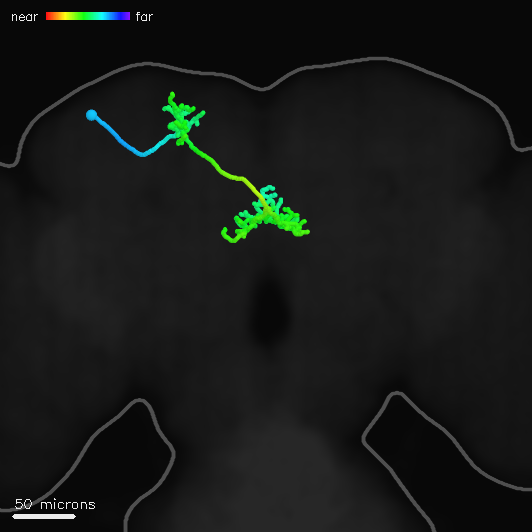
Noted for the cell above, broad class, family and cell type: central-brain intrinsic neuron; hemilineage DL1_dorsal; FB1E_a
